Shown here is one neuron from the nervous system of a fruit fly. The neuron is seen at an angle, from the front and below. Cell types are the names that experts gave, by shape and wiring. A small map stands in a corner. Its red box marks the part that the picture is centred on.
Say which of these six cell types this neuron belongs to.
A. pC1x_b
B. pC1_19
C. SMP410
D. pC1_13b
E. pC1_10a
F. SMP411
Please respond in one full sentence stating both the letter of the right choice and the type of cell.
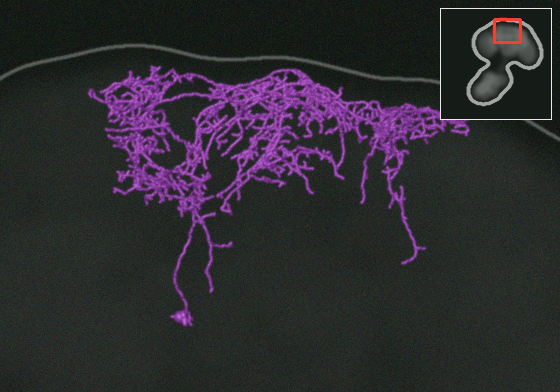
The neuron is of type pC1x_b, and that type is option A.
